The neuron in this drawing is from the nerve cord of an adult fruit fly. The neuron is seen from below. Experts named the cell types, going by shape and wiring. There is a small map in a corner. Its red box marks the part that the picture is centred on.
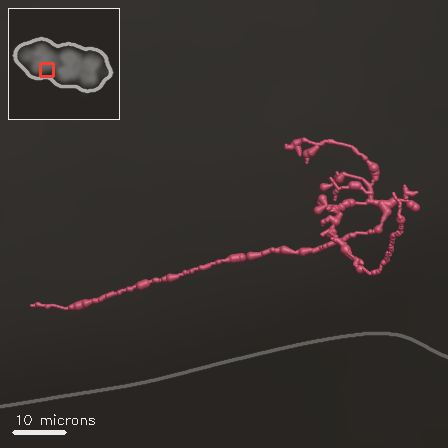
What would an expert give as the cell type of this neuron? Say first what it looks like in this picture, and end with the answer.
The drawing shows no cell body. From left to right in the picture it spans about 75 microns. It is a sensory neuron entering the nerve cord. The cell type is SNta03.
